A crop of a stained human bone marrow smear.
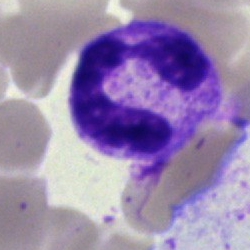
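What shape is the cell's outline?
Round.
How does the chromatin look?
Dense and dark purple.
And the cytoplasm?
Pale pinkish-lilac, with fine purple granules in it.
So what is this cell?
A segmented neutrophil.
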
